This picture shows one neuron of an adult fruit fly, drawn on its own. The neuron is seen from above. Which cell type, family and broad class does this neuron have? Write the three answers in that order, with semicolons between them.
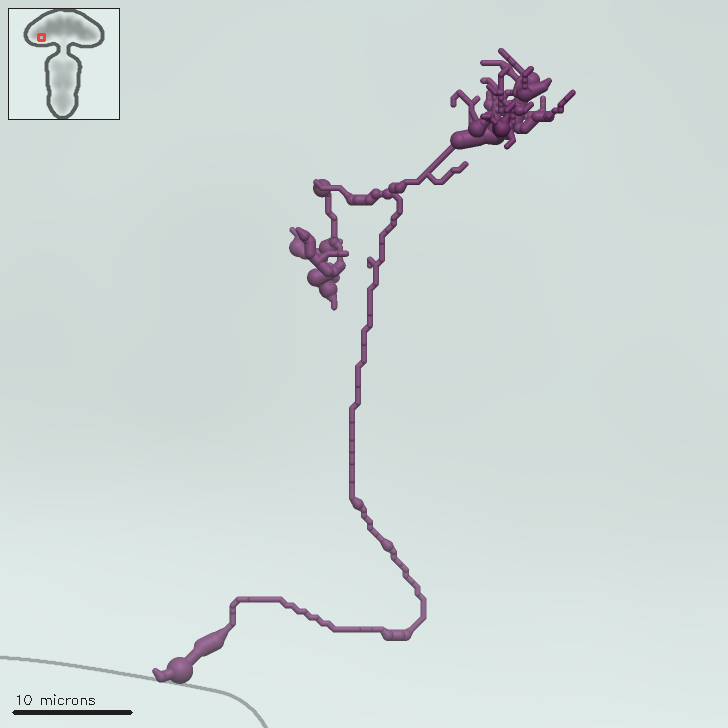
T5a; T; optic-lobe intrinsic neuron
